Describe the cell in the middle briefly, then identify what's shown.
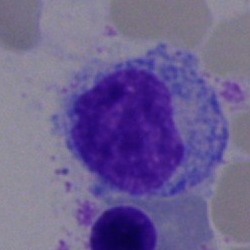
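The cell outline is irregular and ragged rather than smooth. Its nucleus sits off-centre toward the left side. A moderate rim of pale greyish-blue cytoplasm surrounds the nucleus, widest on the right, and contains many fine bluish-purple granules. This is a myelocyte.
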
